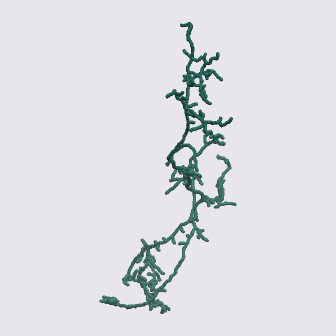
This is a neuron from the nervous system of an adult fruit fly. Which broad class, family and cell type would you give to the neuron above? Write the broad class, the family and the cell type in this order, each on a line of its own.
nerve-cord intrinsic neuron
hemilineage 07B
IN07B014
